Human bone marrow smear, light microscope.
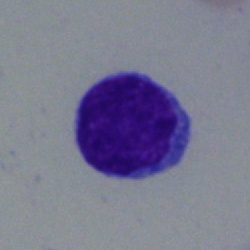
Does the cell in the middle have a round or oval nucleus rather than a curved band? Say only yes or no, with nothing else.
Yes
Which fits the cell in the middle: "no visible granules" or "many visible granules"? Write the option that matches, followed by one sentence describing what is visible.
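No visible granules. No granules are seen in the cytoplasm.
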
